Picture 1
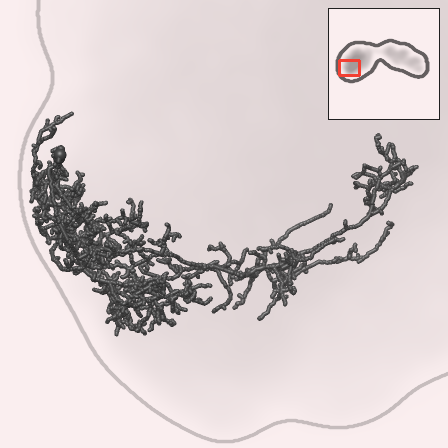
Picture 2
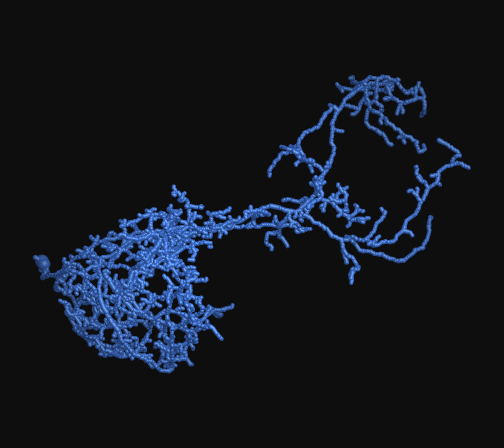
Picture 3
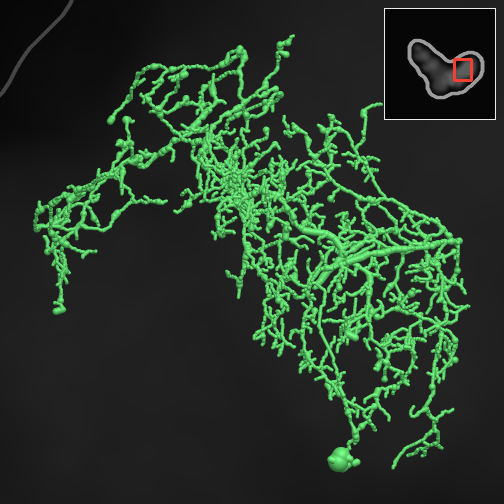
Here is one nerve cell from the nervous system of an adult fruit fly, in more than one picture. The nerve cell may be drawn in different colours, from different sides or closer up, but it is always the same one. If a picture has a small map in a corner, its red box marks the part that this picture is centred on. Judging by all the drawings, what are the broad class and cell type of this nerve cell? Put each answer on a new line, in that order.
central-brain intrinsic neuron
SMP077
